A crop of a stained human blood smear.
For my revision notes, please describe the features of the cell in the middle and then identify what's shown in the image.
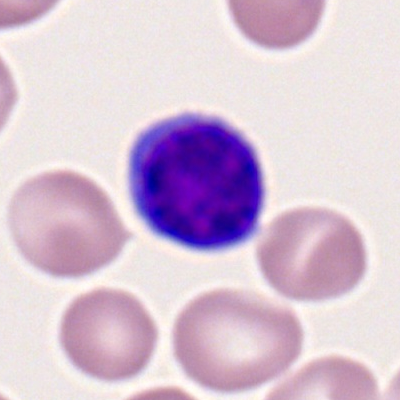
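Start with the outline: it is round and smooth, and nothing projects from the surface. Now look at the chromatin, which is dark purple and coarsely clumped. Around it the cytoplasm forms only a thin blue rim, and you can see that it is widest on the left side. This cell is a lymphocyte.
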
